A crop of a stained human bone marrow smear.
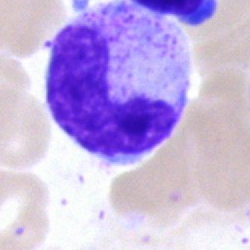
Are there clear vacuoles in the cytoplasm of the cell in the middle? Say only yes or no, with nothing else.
No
